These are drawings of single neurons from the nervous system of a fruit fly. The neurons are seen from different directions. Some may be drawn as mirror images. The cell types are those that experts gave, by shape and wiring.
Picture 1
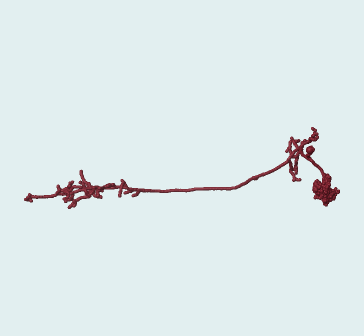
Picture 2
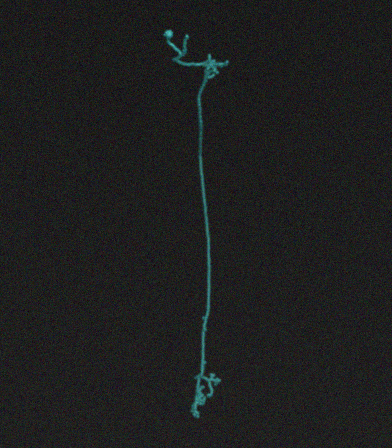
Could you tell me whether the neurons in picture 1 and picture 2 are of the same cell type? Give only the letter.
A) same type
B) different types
B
